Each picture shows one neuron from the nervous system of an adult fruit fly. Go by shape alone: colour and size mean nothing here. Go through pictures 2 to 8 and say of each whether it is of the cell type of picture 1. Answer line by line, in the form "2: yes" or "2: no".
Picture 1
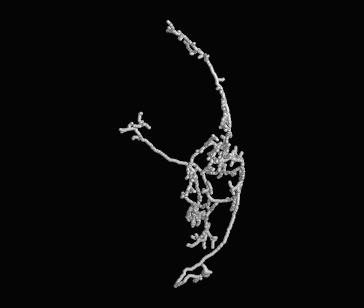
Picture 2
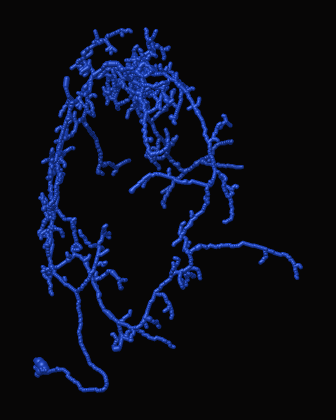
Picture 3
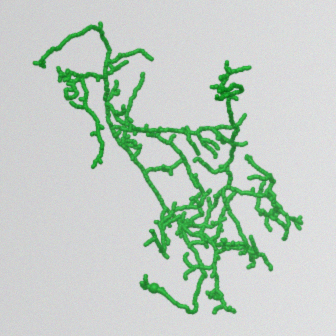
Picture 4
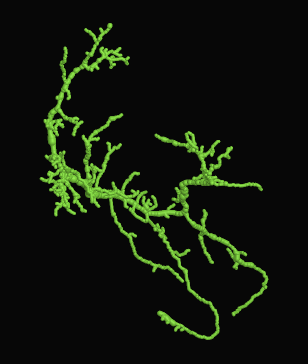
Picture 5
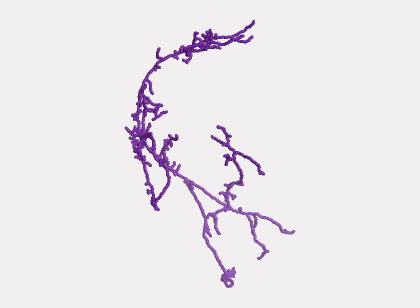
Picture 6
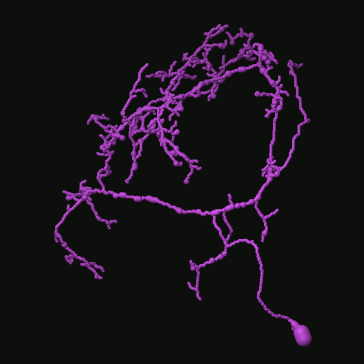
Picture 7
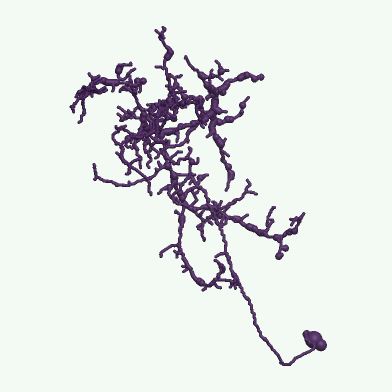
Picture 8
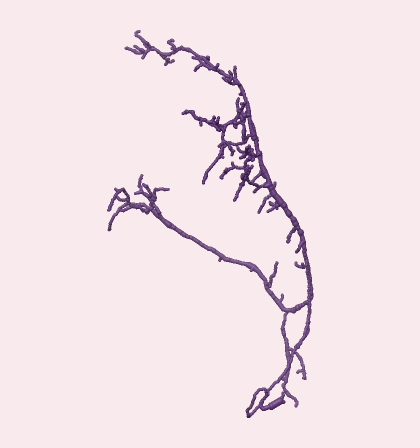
2: no
3: yes
4: yes
5: yes
6: no
7: no
8: yes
